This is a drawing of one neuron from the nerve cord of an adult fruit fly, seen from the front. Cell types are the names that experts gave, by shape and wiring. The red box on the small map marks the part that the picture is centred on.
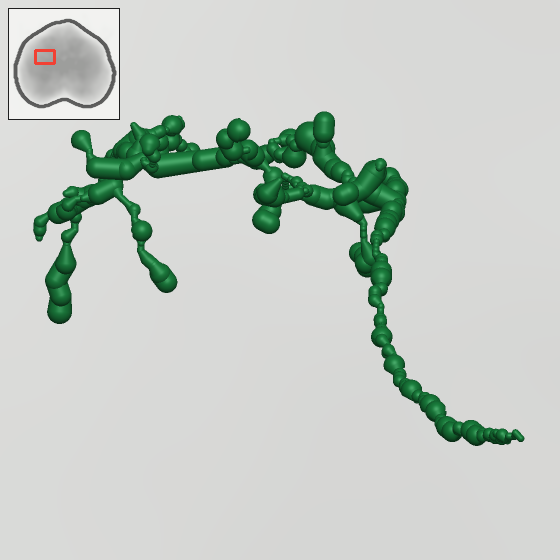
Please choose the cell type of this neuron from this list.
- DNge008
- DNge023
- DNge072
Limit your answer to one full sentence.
This neuron represents the cell type DNge072.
